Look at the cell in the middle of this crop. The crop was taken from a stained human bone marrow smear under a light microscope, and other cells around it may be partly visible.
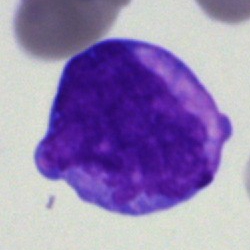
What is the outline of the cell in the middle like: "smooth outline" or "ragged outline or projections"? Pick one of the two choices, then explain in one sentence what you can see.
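Ragged outline or projections. Small rounded blebs bulge from the left and right edges of the cell.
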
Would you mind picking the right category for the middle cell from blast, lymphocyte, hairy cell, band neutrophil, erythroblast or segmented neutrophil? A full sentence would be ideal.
The cell centered in this field of view is a blast.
